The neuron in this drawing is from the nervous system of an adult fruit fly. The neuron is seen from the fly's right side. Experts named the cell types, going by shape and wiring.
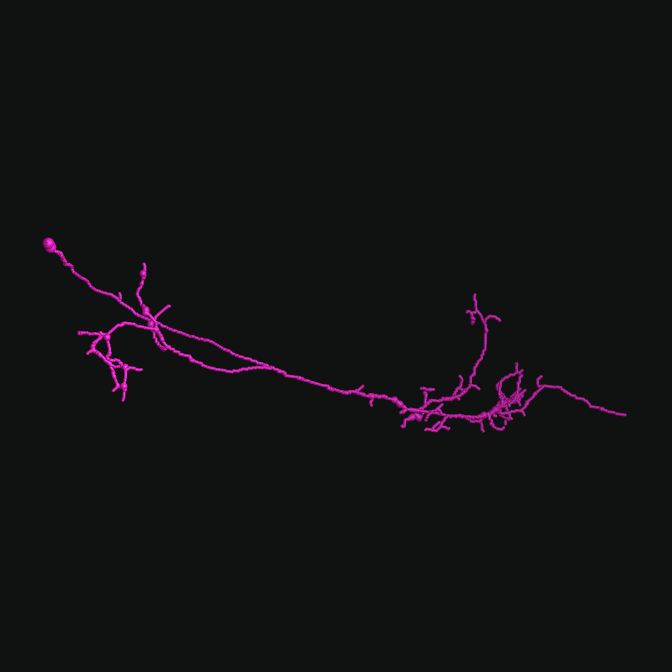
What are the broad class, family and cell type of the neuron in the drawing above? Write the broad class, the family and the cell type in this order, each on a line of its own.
nerve-cord intrinsic neuron
hemilineage 21A
IN21A043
